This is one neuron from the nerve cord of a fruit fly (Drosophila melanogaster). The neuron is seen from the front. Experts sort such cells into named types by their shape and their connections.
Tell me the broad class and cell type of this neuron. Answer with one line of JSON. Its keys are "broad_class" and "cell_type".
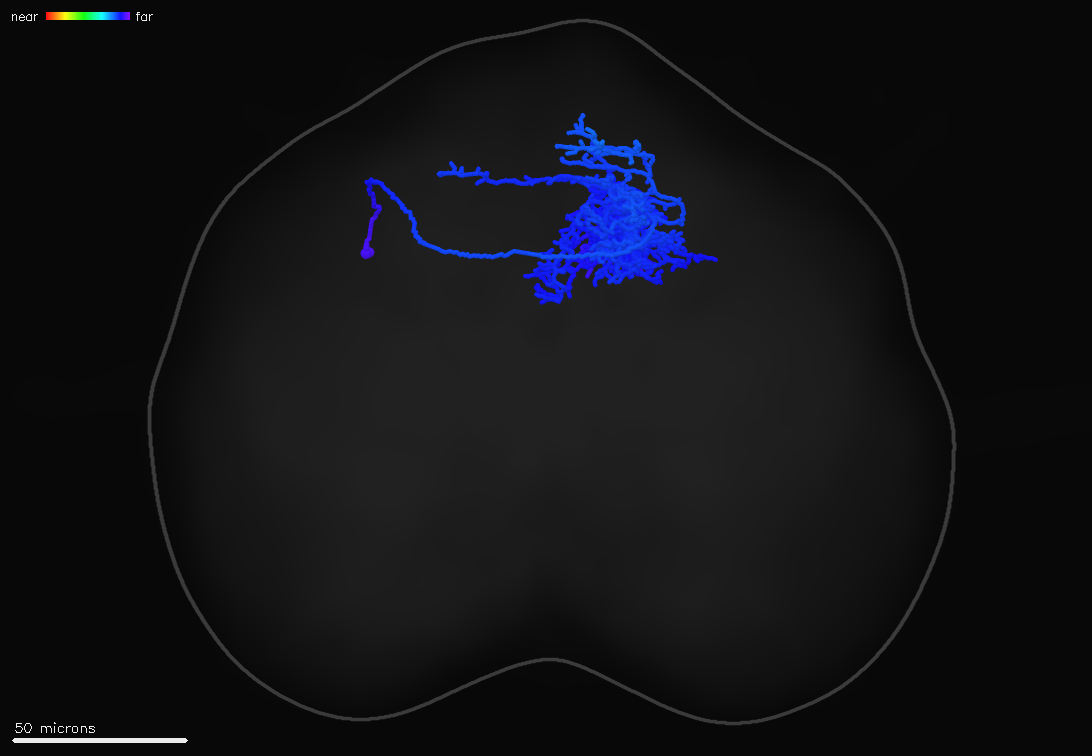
{"broad_class": "nerve-cord intrinsic neuron", "cell_type": "INXXX381"}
